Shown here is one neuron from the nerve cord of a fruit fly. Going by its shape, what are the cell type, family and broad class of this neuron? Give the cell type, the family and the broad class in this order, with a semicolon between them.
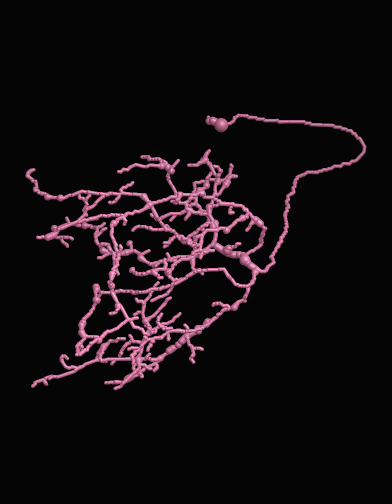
IN11B025; hemilineage 11B; nerve-cord intrinsic neuron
